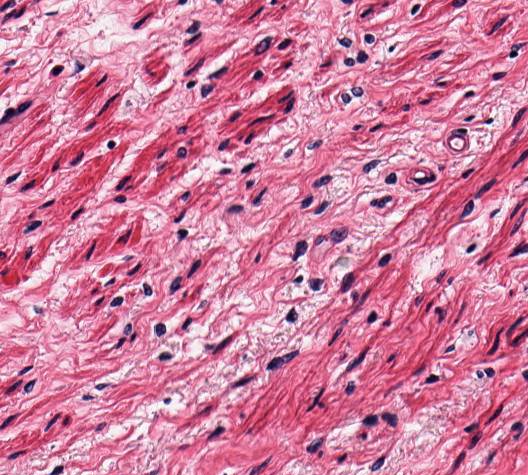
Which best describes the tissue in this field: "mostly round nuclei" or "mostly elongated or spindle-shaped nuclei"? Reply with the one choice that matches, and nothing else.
Mostly elongated or spindle-shaped nuclei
